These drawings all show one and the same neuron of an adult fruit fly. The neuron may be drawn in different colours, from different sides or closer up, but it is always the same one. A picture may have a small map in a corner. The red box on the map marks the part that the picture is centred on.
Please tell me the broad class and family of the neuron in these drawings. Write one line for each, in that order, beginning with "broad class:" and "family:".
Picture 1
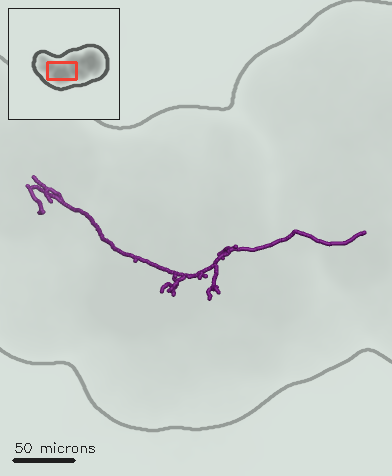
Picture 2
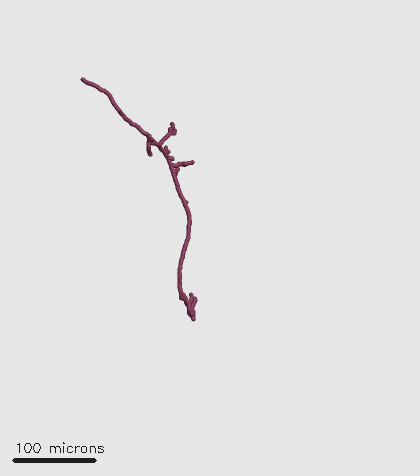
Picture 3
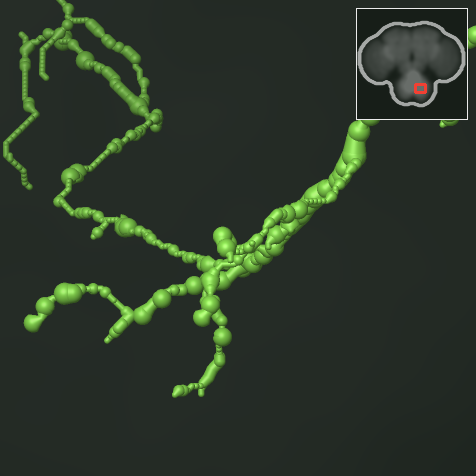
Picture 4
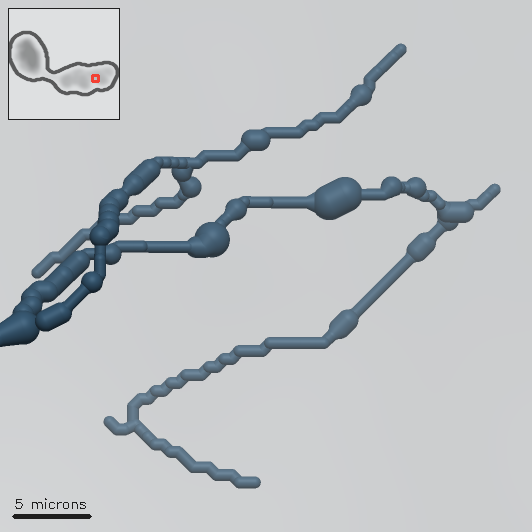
broad class: sensory neuron entering the nerve cord
family: class mechanosensory proprioceptive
